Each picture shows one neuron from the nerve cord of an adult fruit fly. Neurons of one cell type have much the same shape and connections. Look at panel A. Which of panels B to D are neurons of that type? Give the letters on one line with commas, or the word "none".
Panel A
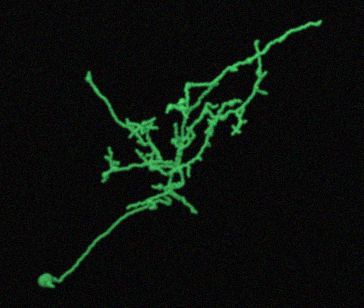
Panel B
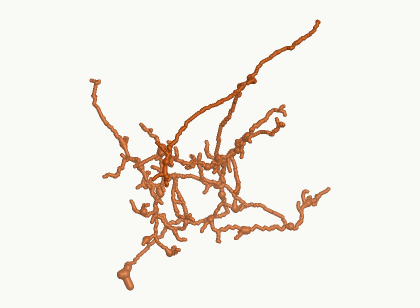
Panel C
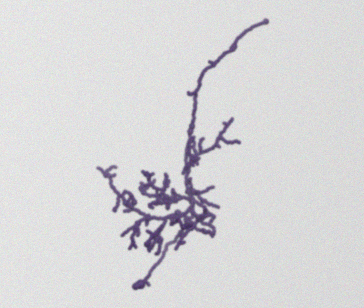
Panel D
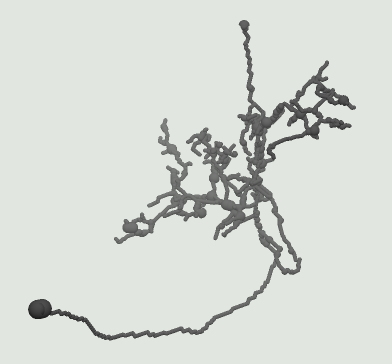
B, C, D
